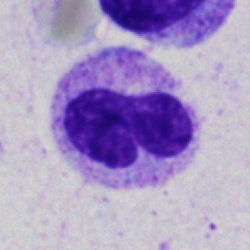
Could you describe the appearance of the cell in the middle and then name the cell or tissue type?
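Notice first that the outline is round. The nucleus is indented from its lower edge, which gives it a kidney-like shape. Fine purple granules lie in the cytoplasm, and you will find no vacuoles there. This is a band neutrophil.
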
